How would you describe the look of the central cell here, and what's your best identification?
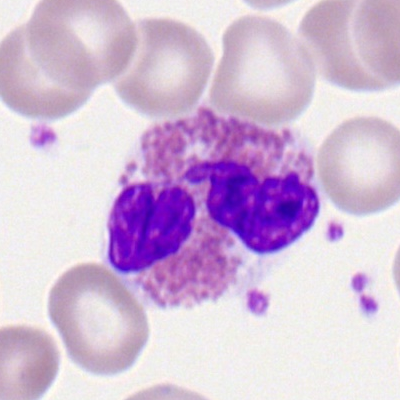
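Roughly round in outline, the cell has a nucleus made of two separate lobes, one on the left and one on the right. Neither lobe shows nucleoli. Coarse reddish-pink granules pack the cytoplasm. This cell is an eosinophil.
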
